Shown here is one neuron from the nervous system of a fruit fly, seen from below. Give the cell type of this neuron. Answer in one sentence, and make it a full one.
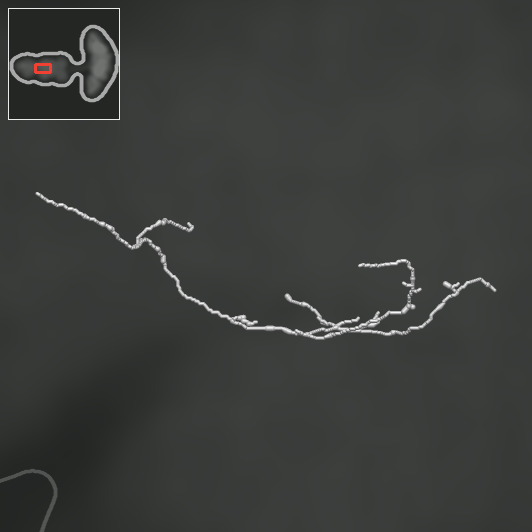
The neuron belongs to cell type SNxx29.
